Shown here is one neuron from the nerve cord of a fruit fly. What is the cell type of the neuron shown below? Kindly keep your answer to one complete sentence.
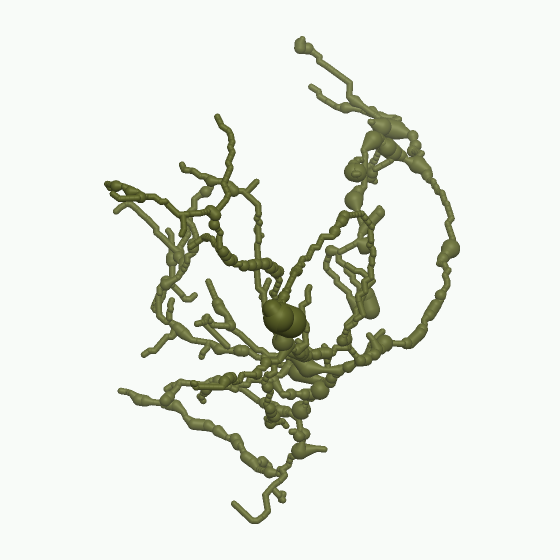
On the level of cell type, this neuron is IN19A102.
